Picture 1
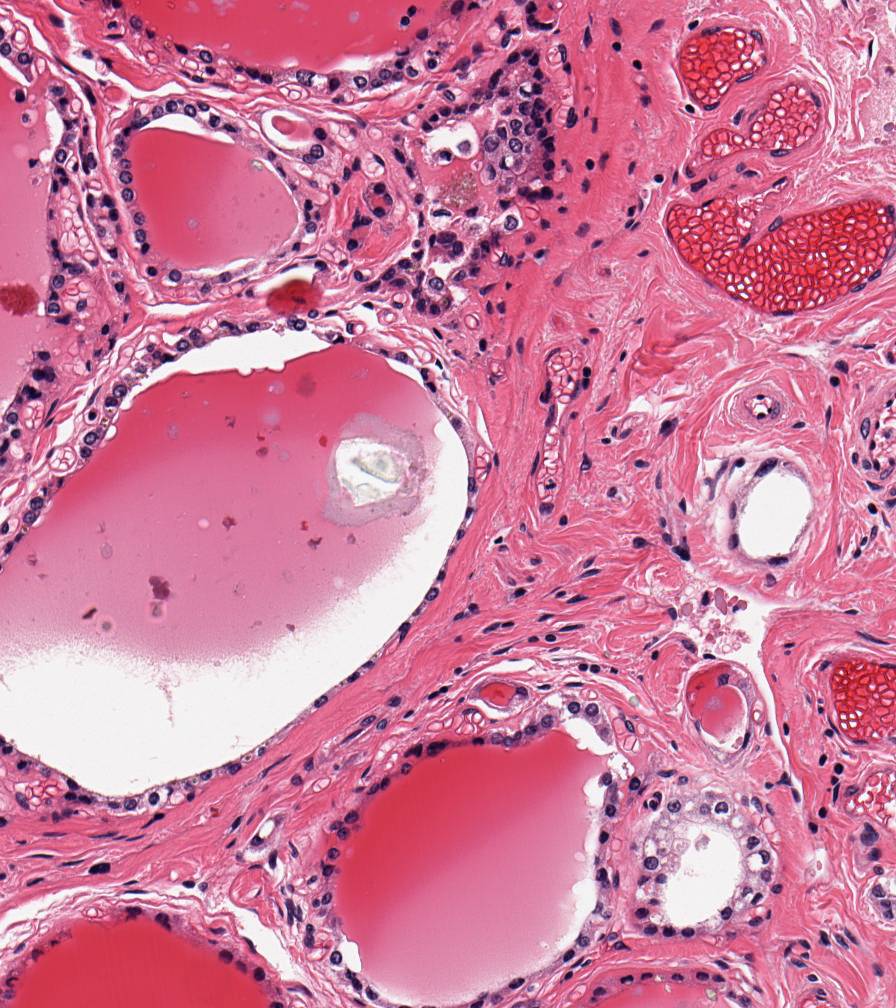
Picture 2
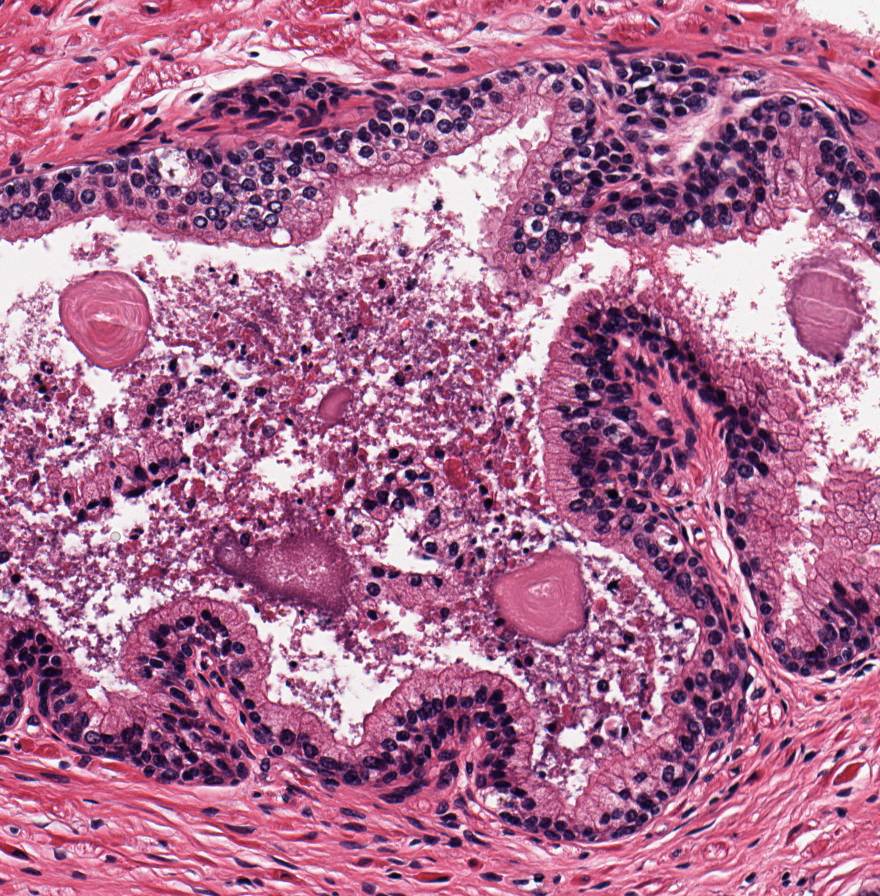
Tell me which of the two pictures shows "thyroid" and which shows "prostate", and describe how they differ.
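The thyroid is in picture 1, and the prostate is in picture 2. Look first at the thyroid: rounded follicle-like spaces of varying size, filled with homogeneous pink material, lie to the left and below, each lined by a single layer of flattened to low cuboidal cells with small dark round nuclei. Now the prostate: one large irregular gland lumen fills the centre, its epithelium thrown into papillary infoldings with thin fibrous cores, the most prominent projecting from the right. Several round, concentrically laminated pink bodies lie free within it.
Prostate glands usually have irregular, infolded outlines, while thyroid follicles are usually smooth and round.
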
